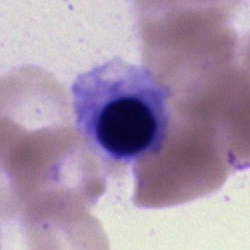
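Erythroblast in the middle of this stained human bone marrow smear, under the light microscope. Notice how very dark and dense its chromatin is, with no internal structure you can make out. No nucleoli can be seen in the nucleus. Now look at the cytoplasm around it: it is blue-violet, and no distinct granules are visible there.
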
